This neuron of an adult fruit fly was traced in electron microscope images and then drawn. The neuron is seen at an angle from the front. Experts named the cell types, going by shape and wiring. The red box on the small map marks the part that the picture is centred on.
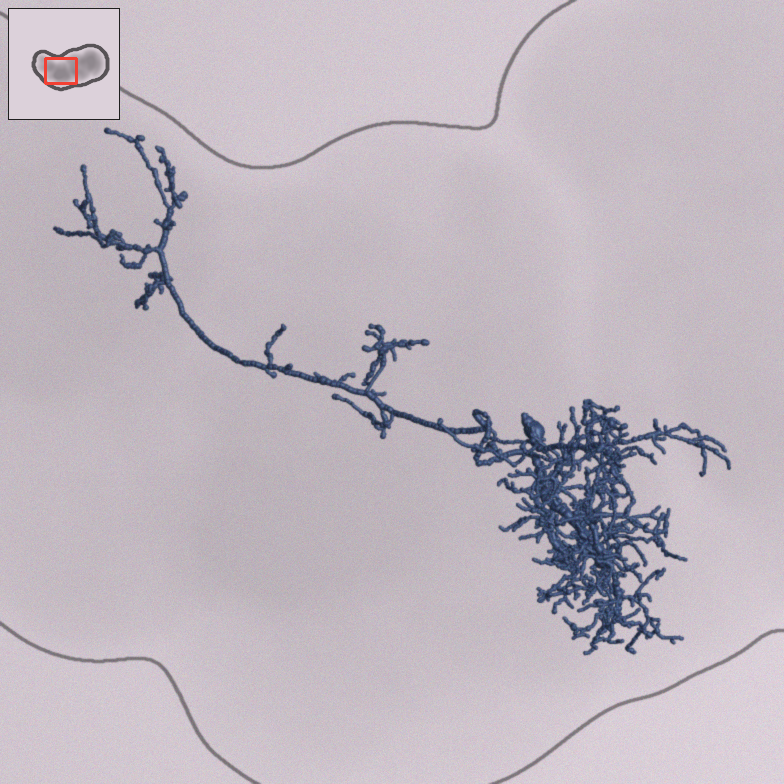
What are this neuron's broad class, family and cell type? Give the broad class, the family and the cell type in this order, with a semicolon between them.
nerve-cord intrinsic neuron; hemilineage 03B; IN03B021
